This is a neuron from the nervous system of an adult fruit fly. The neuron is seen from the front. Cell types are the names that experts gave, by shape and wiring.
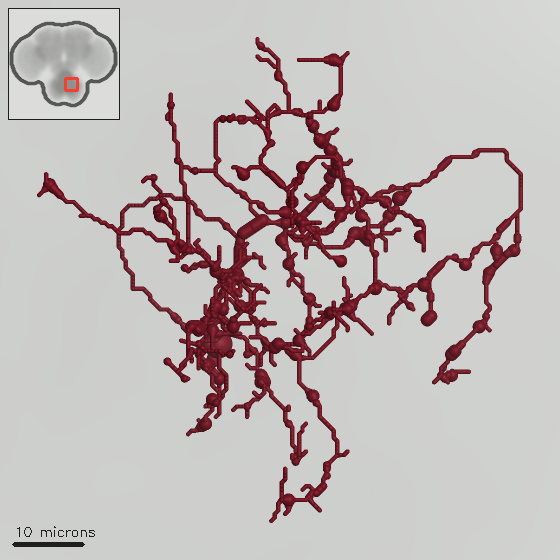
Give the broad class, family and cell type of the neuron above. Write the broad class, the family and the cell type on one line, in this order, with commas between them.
nerve-cord intrinsic neuron, hemilineage 04B, IN04B105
